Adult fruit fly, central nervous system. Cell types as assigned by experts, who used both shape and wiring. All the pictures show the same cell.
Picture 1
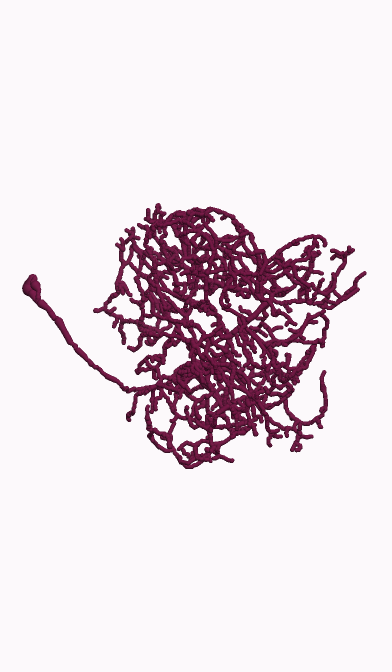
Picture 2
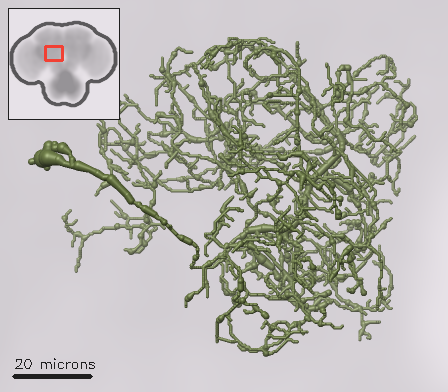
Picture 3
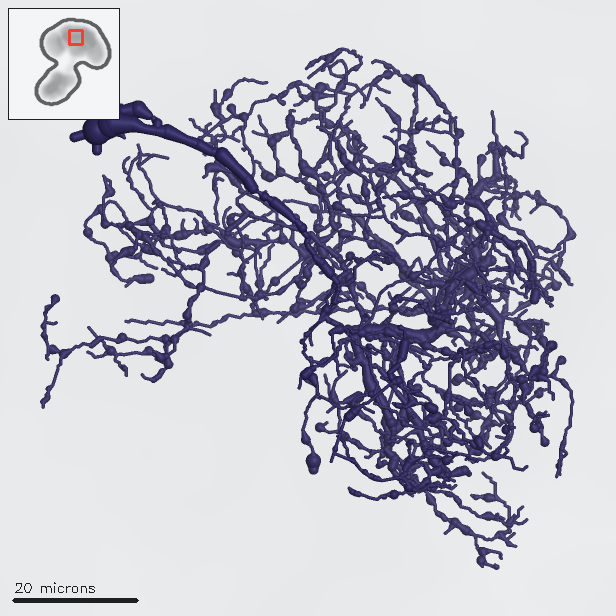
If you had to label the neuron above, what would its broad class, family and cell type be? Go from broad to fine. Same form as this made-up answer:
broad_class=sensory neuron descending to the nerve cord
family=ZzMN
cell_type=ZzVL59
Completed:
broad_class=central-brain intrinsic neuron
family=hemilineage ALl1_dorsal
cell_type=lLN2X02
